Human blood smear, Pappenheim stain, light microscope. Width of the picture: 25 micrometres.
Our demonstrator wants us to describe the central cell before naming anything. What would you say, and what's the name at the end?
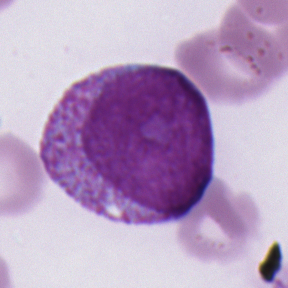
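Here the nucleus has shifted off-centre toward the upper right, and there's one pale rounded spot near its middle. Fine purple granules speckle the cytoplasm, and down near the lower edge of the cell there's a small clear spot. The whole cell is about 15 micrometres across. We're looking at a myelocyte.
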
